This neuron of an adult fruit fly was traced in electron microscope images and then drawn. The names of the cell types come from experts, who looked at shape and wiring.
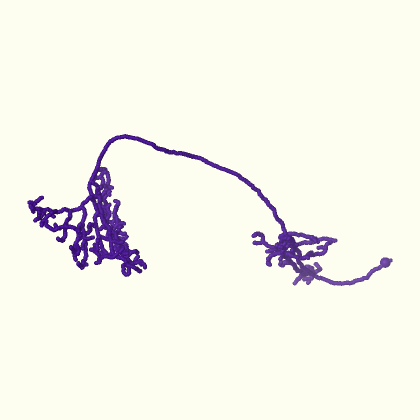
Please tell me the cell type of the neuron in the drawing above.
FB2E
